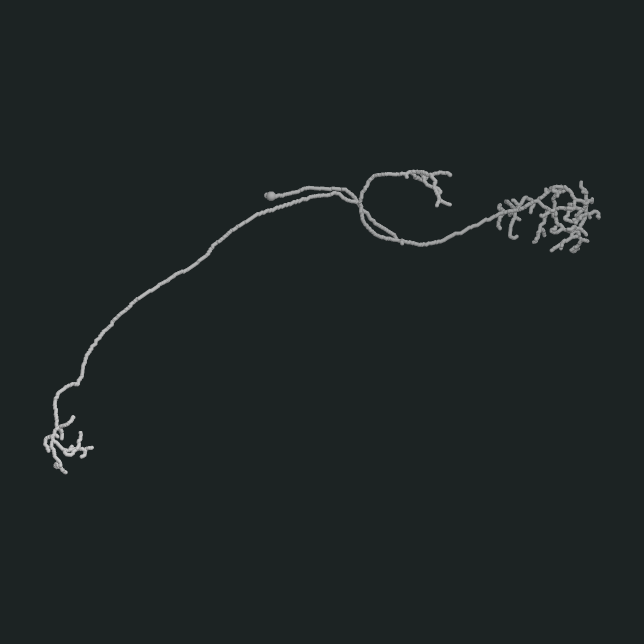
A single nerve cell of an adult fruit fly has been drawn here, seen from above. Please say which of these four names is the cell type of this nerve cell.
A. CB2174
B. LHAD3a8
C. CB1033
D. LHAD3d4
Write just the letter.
A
